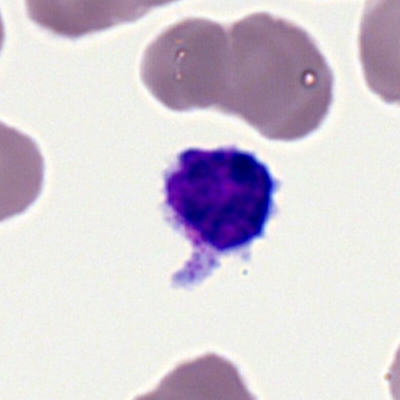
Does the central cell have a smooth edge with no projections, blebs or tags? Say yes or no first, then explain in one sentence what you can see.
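No. The edge of the cell looks slightly ragged rather than smooth.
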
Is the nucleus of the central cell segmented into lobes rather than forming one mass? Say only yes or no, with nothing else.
No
